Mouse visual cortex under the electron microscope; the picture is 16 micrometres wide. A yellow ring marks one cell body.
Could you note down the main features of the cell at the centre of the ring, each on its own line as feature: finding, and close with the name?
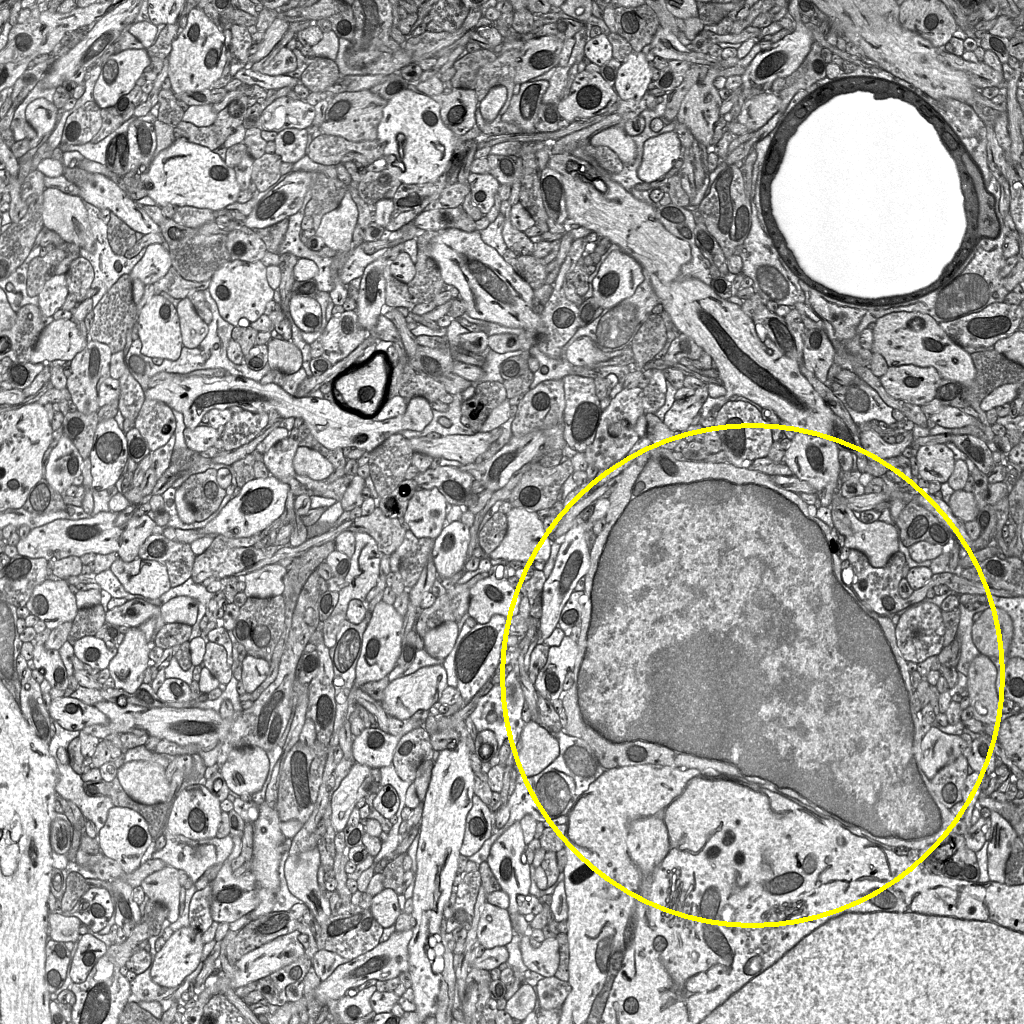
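Nuclear outline: smooth, without deep folds
Nucleolus: none distinct
Dense body: small and black, at the upper right edge of the nucleus
Lower edge: pressed against a large pale neighbouring profile below
Cell: microglial cell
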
